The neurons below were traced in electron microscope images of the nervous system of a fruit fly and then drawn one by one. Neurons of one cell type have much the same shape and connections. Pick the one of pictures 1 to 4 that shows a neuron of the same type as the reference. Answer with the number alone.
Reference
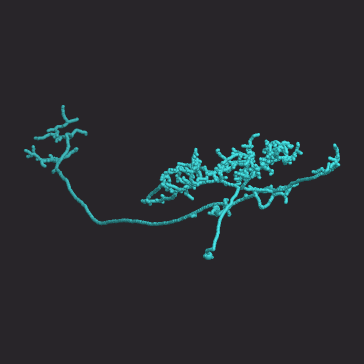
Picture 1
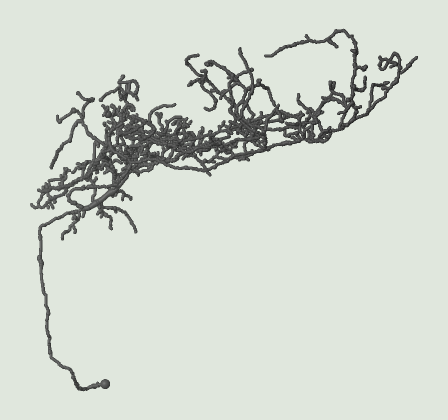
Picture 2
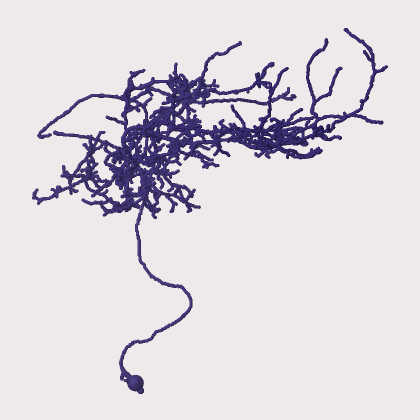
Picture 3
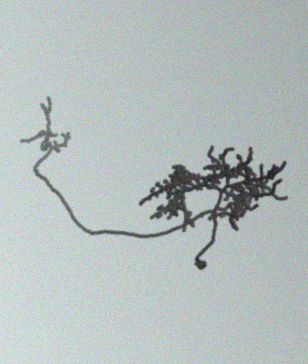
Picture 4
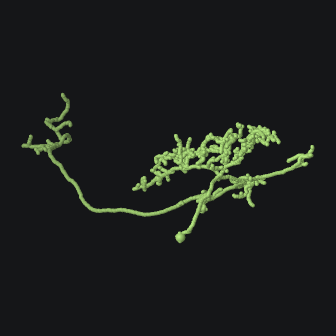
4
